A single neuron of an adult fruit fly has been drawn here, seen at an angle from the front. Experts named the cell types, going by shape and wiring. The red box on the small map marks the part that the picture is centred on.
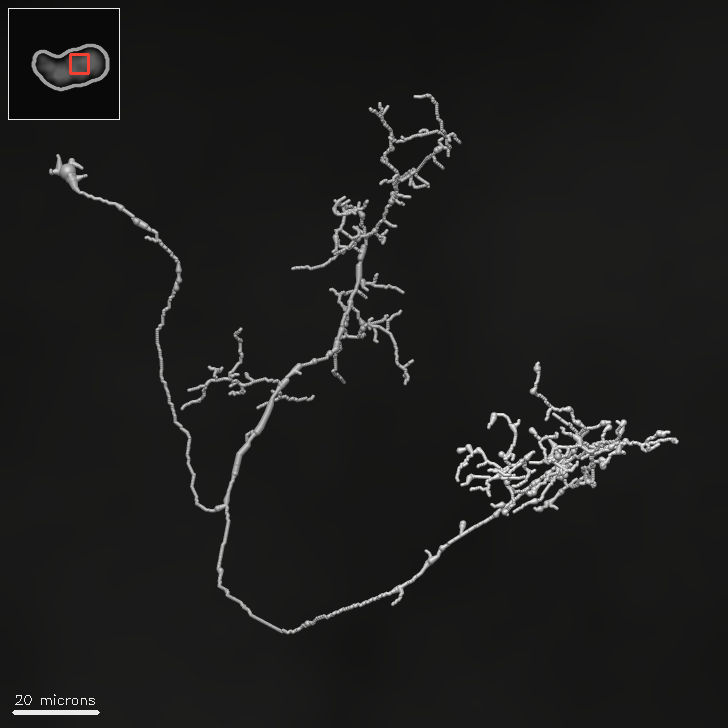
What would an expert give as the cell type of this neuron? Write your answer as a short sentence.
The cell type is LAL147_a.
